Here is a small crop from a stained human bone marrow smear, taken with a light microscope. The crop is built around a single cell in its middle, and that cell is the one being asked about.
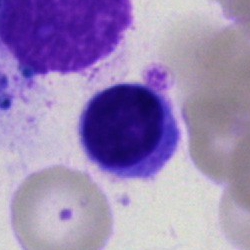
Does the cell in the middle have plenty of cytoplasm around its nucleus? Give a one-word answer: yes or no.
No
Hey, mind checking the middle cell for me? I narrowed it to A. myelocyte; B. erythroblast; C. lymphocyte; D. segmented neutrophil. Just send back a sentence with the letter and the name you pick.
The centrally positioned cell is a lymphocyte, consistent with option C, which is correct.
